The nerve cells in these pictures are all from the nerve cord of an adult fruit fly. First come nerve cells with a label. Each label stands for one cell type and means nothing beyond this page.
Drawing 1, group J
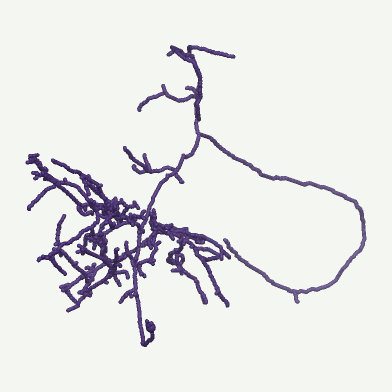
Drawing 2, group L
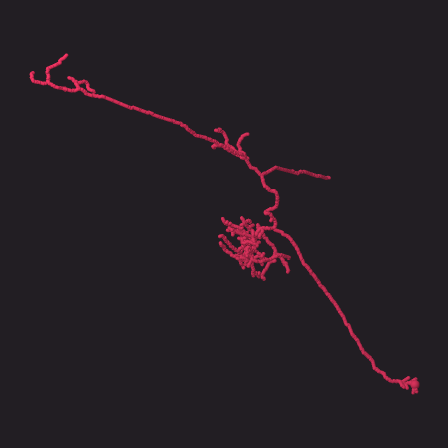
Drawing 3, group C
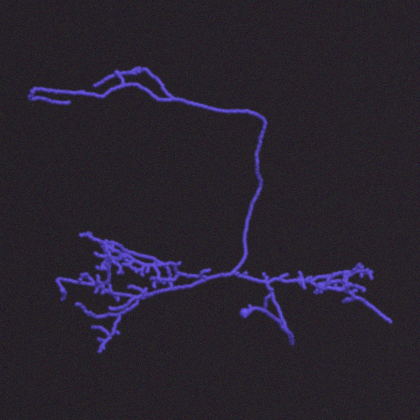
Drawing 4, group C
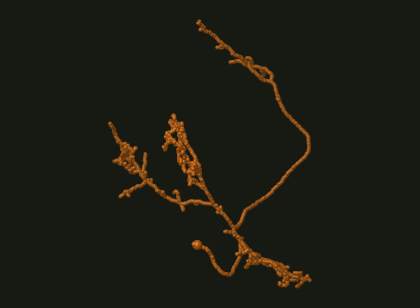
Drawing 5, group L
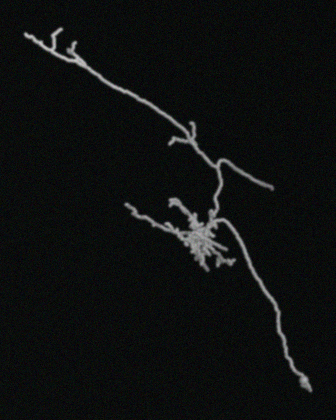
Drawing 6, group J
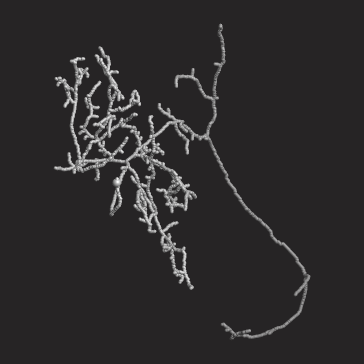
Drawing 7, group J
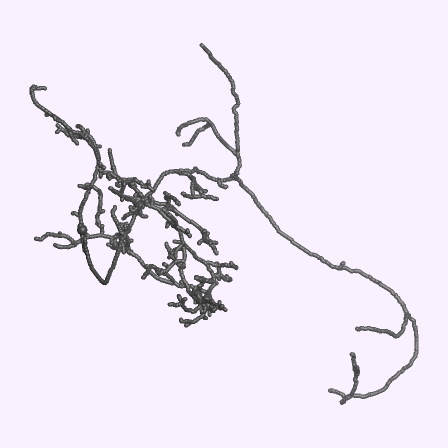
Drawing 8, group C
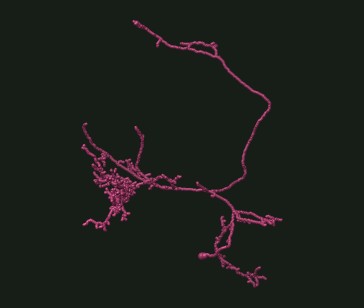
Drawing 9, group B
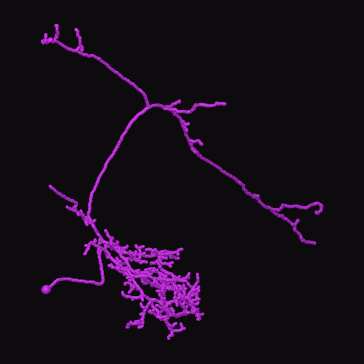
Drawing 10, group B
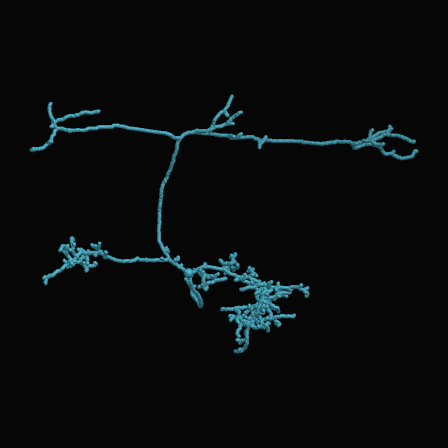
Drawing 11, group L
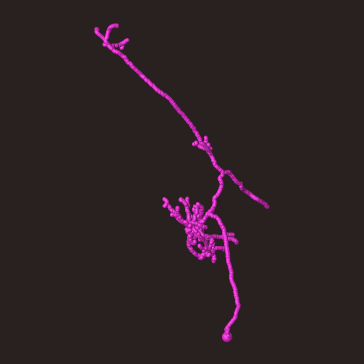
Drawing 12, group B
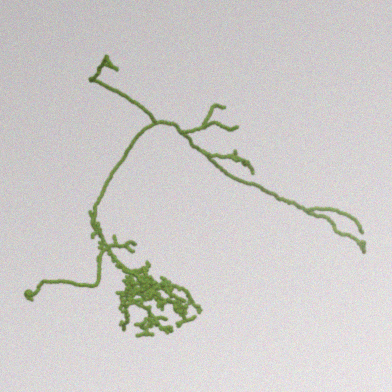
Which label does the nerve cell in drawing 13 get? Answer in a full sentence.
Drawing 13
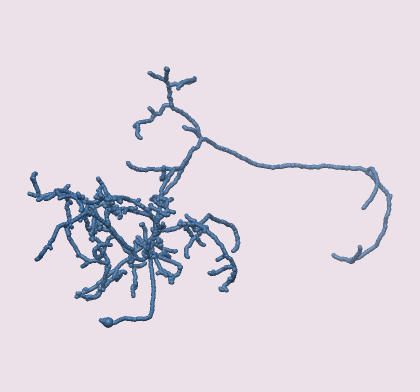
It belongs to group J.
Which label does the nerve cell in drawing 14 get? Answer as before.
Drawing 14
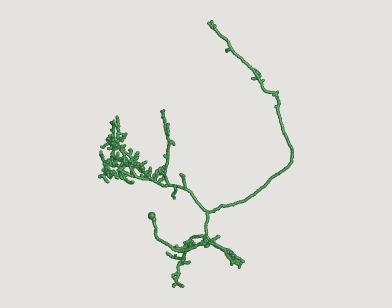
It belongs to group C.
